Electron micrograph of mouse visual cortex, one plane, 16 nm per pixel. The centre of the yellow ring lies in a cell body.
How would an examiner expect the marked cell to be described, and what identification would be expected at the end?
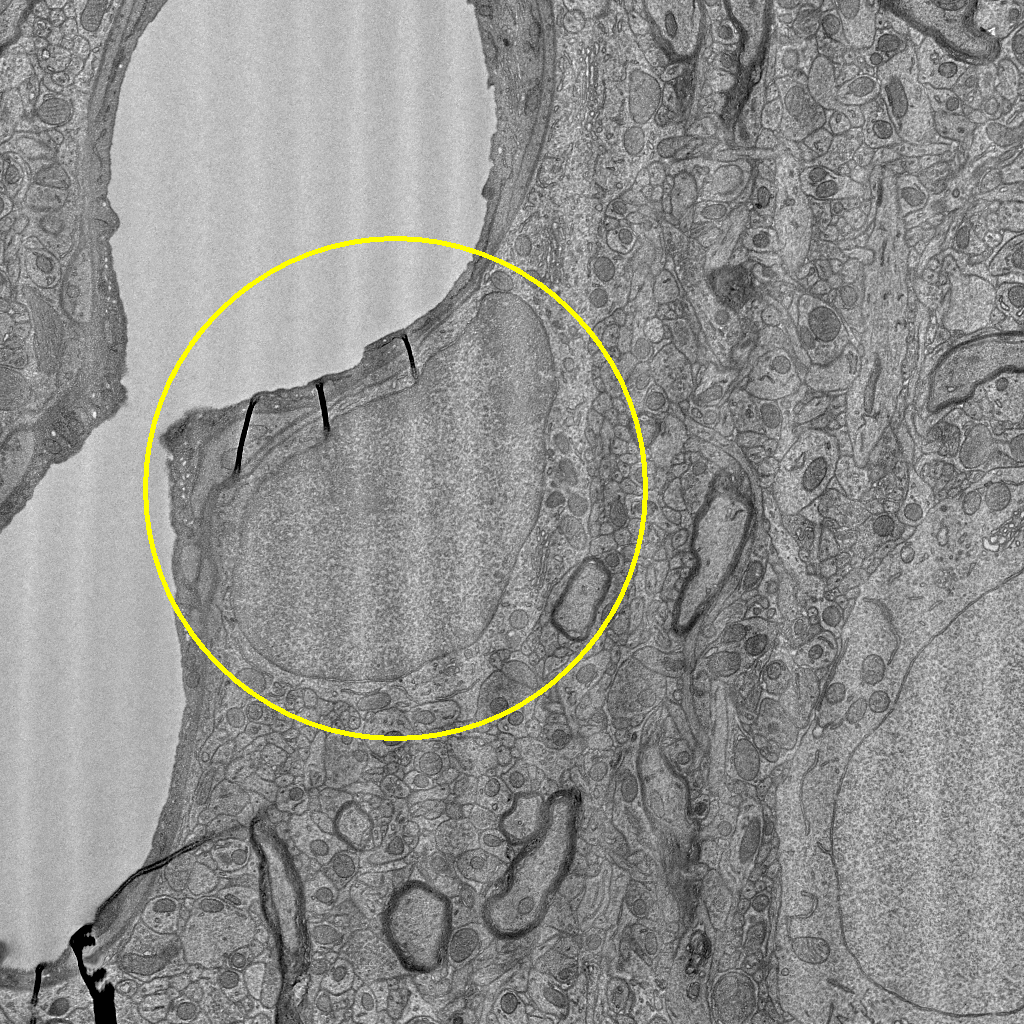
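A large, elongated oval nucleus occupies most of the body of the marked cell. The nuclear envelope follows a smooth course without deep folds. No distinct nucleolus stands out within the nucleus. On its upper-left side, the cell faces a large empty lumen across a thin, layered wall. This cell is an astrocyte.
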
